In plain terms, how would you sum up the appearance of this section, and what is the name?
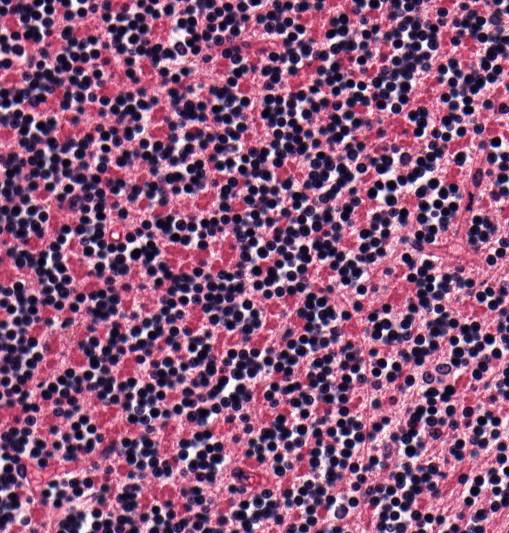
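Round, dark nuclei, closely uniform in size, belong to small cells that almost never show visible cytoplasm. Fine pink fibrillary strands run between the cells, clearest toward the right. There are no epithelium, glands or open lumens. This section is cerebellum.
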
